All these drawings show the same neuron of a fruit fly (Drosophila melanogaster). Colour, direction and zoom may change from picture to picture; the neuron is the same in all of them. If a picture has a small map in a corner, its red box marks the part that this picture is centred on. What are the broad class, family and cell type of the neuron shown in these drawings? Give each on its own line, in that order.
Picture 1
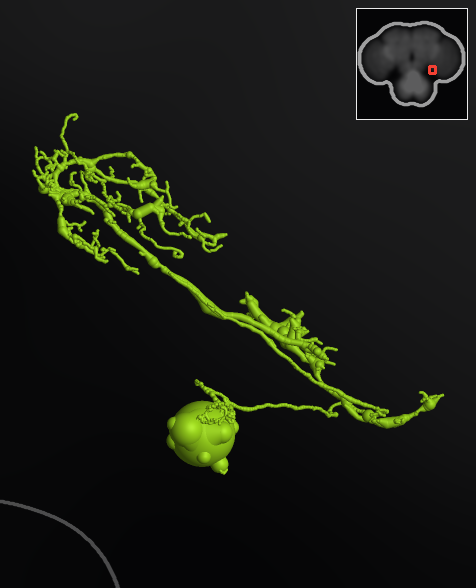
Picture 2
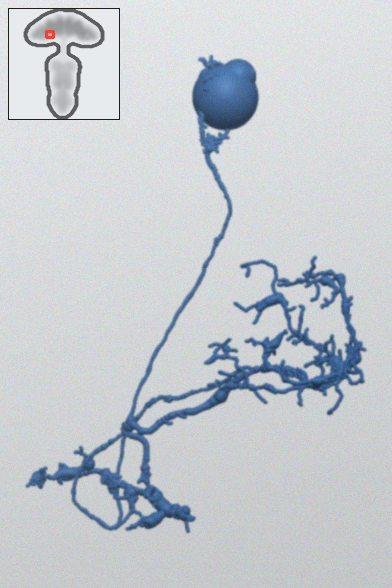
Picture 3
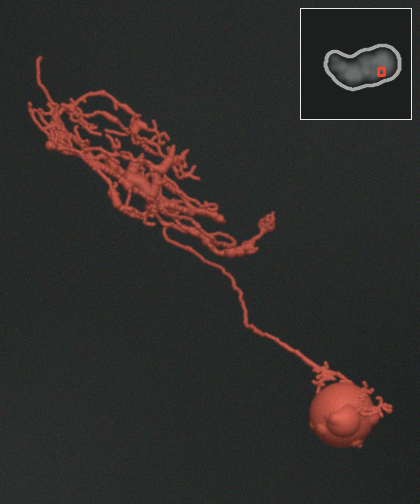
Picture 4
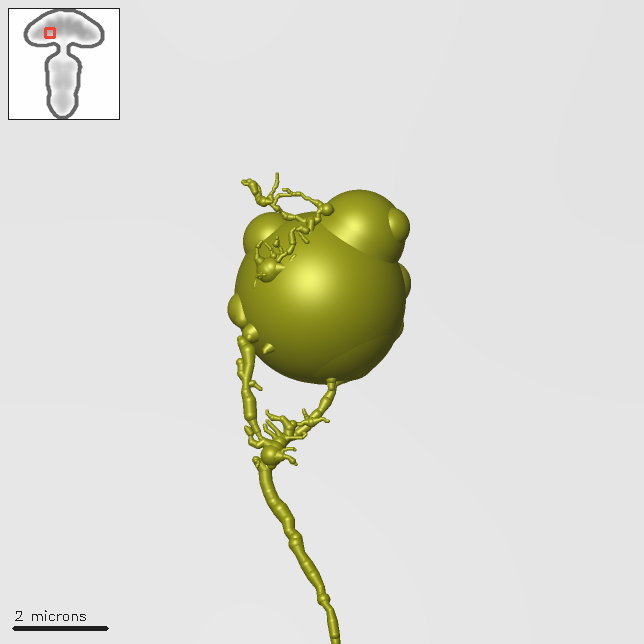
optic-lobe intrinsic neuron
T
T5a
